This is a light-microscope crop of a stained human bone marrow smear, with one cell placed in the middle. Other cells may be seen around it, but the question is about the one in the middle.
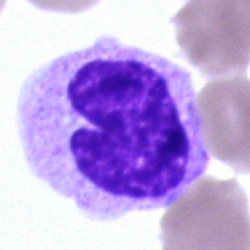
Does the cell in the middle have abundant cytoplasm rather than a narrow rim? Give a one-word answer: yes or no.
Yes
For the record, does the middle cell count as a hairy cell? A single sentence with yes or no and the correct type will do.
No, the cell in the middle is a monocyte, not a hairy cell.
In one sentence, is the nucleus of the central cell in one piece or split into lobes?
There is one compact nucleus, and its shape is round, oval or kidney-like.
